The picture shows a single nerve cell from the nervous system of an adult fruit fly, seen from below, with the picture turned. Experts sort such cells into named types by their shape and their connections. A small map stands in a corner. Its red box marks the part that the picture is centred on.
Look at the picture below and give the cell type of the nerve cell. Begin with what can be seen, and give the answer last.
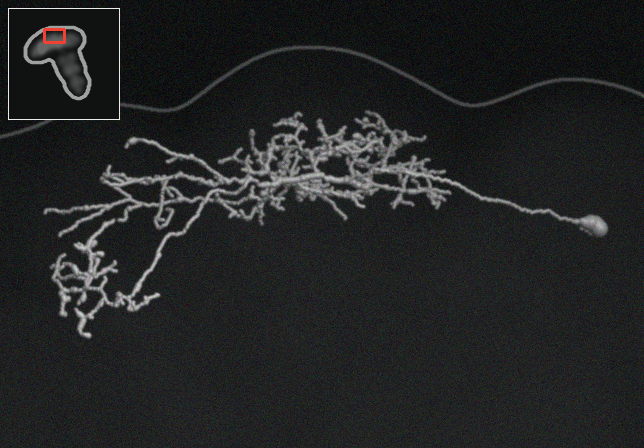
The cell body is on the right of the picture. Dozens of branch ends can be seen. This is a central-brain intrinsic neuron. Its cell type is GNG209.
